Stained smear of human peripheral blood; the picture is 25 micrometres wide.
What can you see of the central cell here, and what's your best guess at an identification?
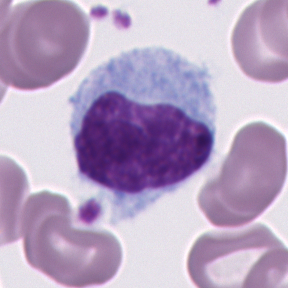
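Measuring about 14 micrometres across, the cell holds a single unsegmented nucleus with a lumpy, indented outline. This nucleus is about 12 by 9 micrometres, lies toward the bottom of the cell and fills about 60% of its area. The widest band of cytoplasm lies above the nucleus. The cytoplasm is pale greyish blue and holds fine, dust-like purplish granules. The cell is a monocyte.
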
